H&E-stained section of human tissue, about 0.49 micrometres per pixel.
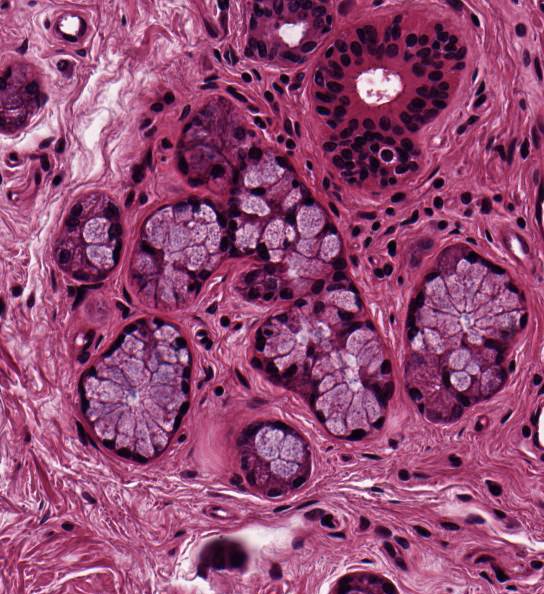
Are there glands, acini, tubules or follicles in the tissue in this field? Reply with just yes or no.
Yes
